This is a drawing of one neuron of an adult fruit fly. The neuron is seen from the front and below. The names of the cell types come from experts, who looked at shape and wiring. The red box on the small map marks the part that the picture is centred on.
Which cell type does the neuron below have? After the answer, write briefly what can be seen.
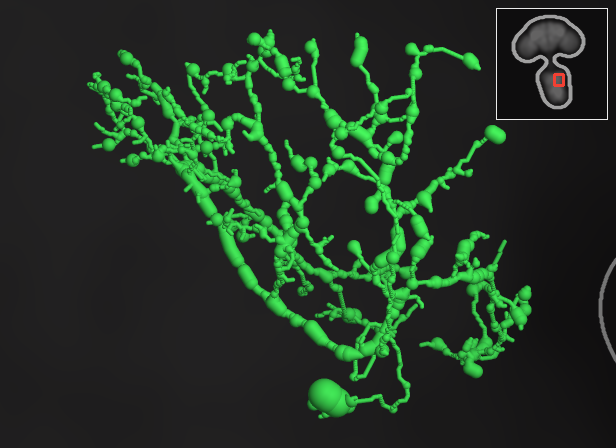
It is of cell type IN01B021. It is a nerve-cord intrinsic neuron. It lies in the nerve cord. Its cell body lies at the bottom of the picture. Dozens of branch ends can be seen.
